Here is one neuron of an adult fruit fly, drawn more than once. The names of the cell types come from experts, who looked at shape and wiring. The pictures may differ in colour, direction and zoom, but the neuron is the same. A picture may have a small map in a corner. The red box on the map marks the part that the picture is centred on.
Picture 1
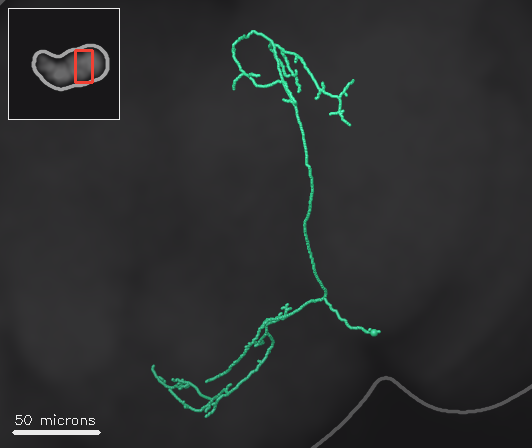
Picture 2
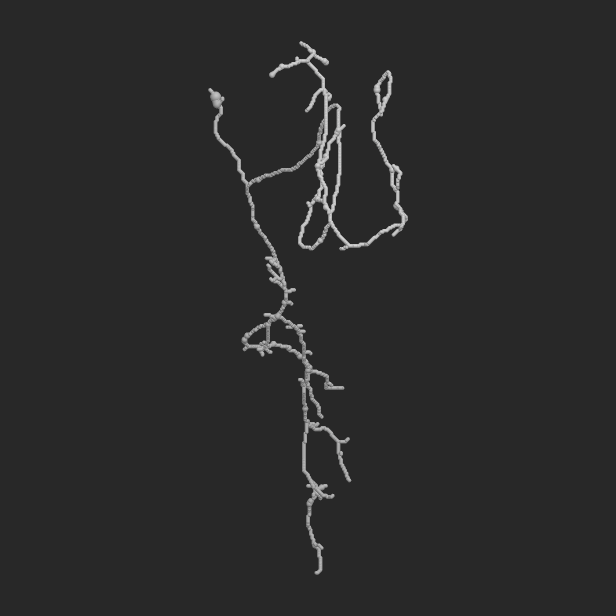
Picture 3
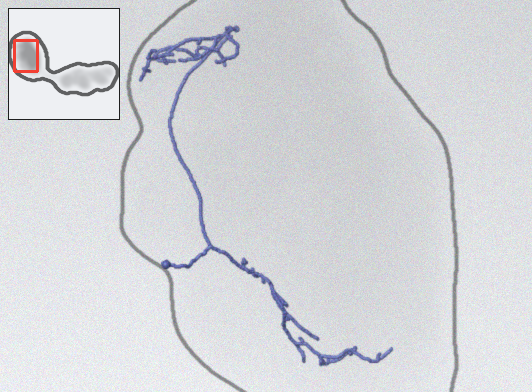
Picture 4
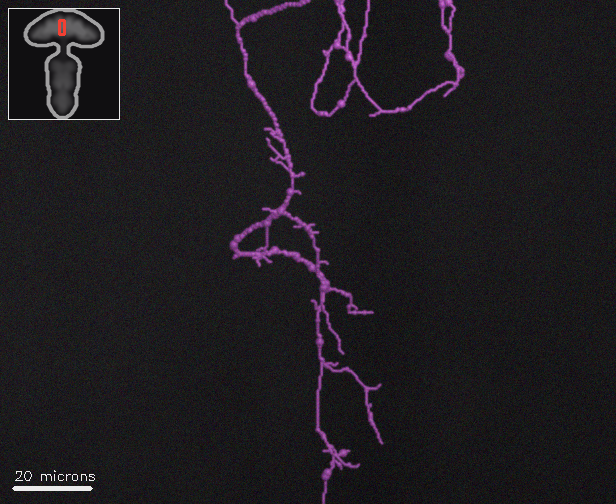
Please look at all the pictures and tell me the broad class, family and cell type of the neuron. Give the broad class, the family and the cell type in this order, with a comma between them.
central-brain intrinsic neuron, hemilineage FLAa2, CB4081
